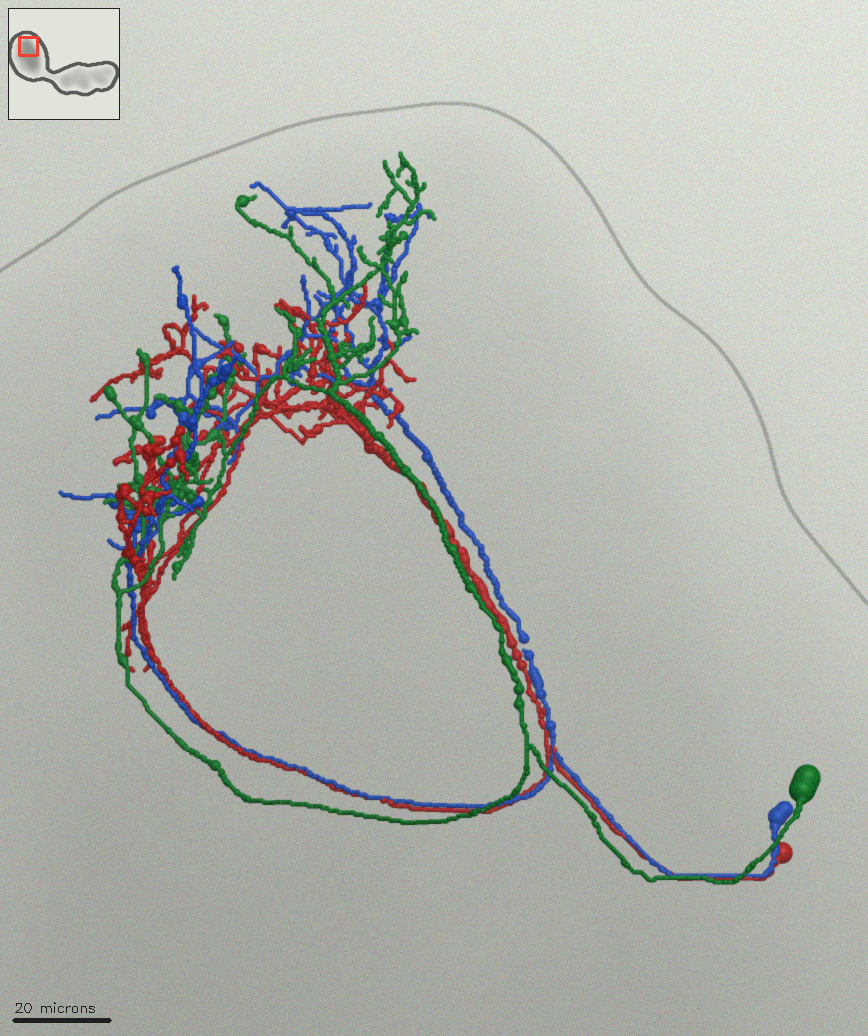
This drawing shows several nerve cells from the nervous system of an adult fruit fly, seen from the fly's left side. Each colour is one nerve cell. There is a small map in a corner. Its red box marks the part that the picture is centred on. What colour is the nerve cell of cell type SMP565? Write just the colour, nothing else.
blue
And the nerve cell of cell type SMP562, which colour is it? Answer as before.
red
